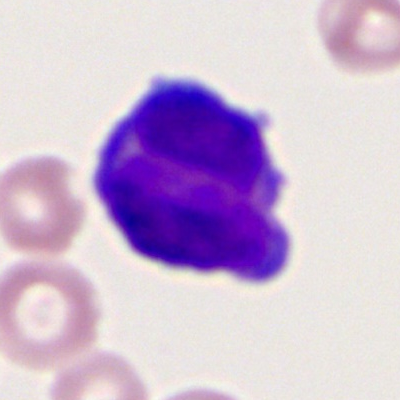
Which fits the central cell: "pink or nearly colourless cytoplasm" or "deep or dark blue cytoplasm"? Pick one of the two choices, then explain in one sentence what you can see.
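Deep or dark blue cytoplasm. The cytoplasm is scant and forms only a thin deep-blue rim around the nucleus.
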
